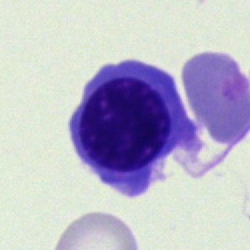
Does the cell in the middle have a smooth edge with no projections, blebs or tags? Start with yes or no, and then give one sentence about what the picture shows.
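No. The outline of the cell is irregular, with ragged cytoplasmic tags at the lower right.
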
